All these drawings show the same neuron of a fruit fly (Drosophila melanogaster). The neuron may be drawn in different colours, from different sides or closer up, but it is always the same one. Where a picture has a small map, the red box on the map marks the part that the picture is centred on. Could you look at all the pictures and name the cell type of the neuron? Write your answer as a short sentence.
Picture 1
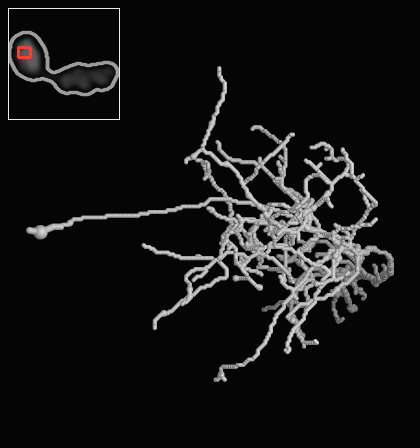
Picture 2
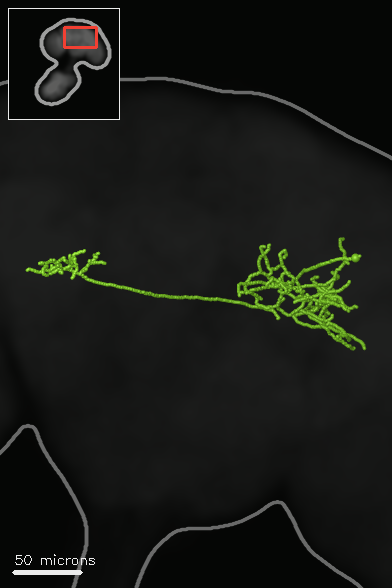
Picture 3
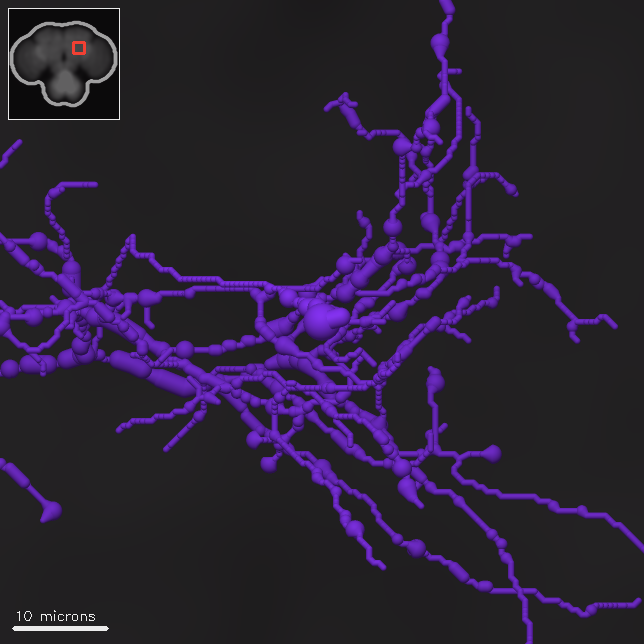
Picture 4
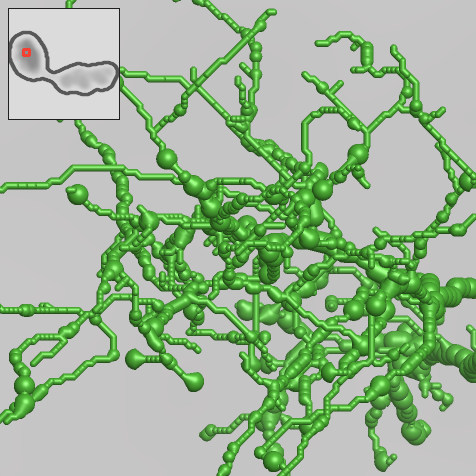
The cell type is PVLP048.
